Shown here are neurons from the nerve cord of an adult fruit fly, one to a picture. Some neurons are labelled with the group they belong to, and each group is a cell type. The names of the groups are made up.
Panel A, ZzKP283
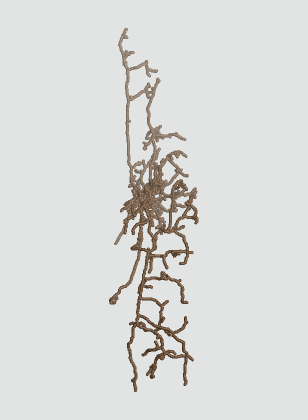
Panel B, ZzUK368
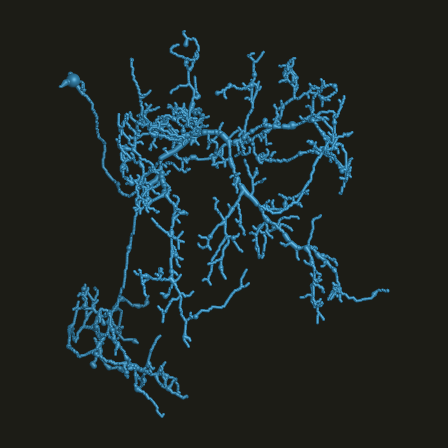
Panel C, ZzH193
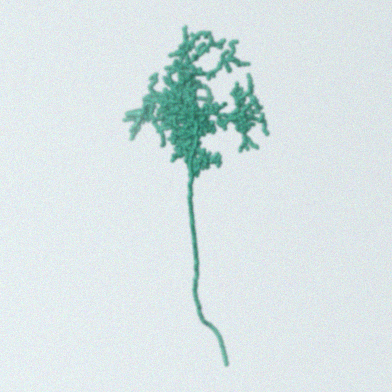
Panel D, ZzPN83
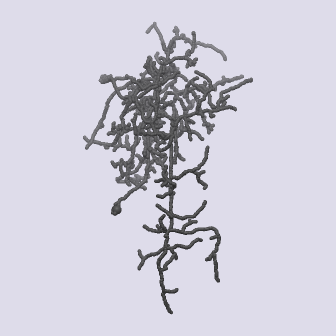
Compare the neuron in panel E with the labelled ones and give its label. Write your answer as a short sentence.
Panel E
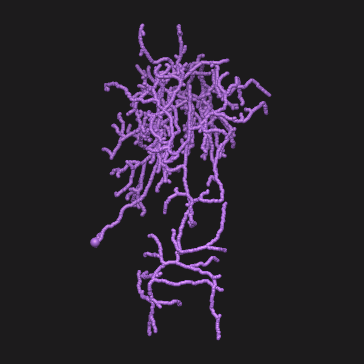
It belongs to ZzPN83.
